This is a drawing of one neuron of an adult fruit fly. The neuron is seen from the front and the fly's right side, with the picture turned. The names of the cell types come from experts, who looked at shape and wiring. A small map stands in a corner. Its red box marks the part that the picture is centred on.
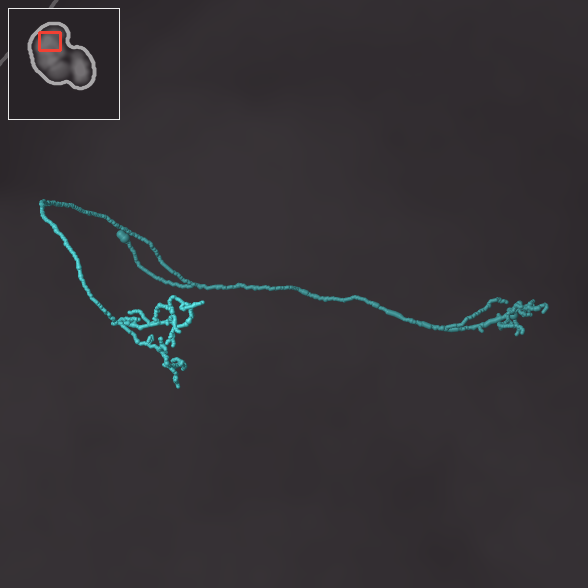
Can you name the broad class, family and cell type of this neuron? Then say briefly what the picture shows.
It is a visual projection neuron. Its family is hemilineage VPNd3. It is of cell type LC9. Its cell body lies on the left of the picture. In this view it is more than twice as wide as it is tall.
